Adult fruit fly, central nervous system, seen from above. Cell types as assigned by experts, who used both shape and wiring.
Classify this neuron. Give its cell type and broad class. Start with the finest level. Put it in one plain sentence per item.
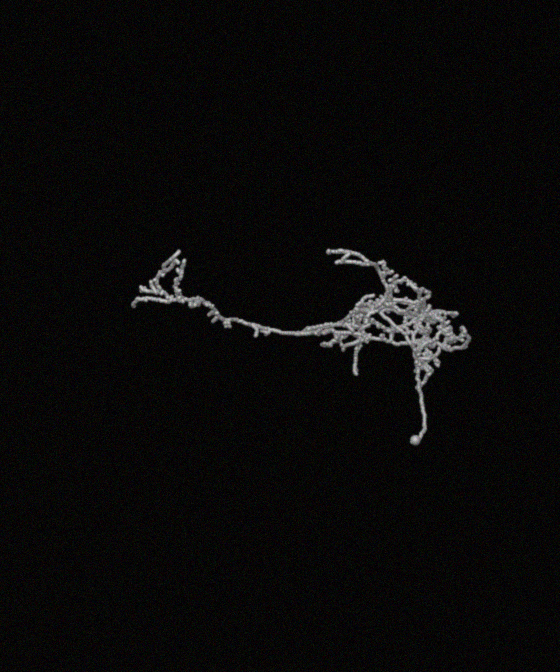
The cell type is SIP108m.
The broad class is central-brain intrinsic neuron.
